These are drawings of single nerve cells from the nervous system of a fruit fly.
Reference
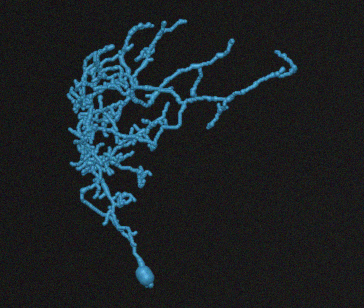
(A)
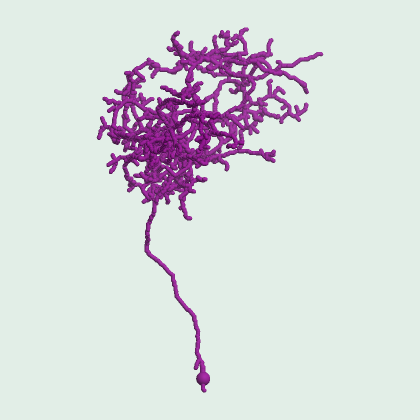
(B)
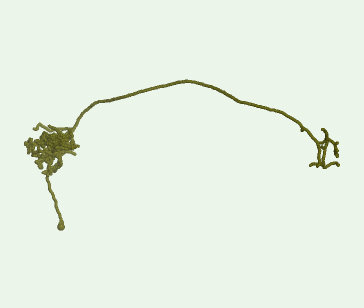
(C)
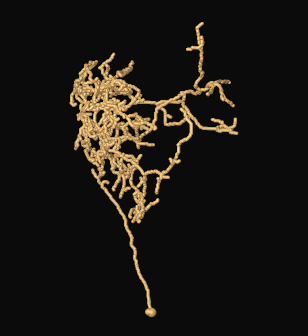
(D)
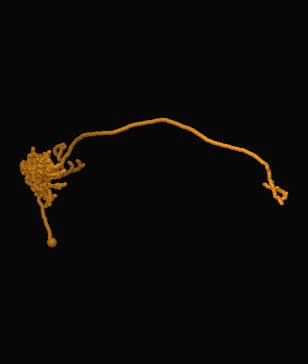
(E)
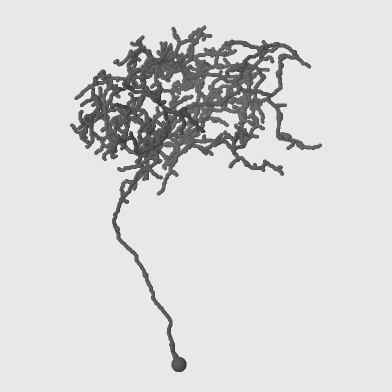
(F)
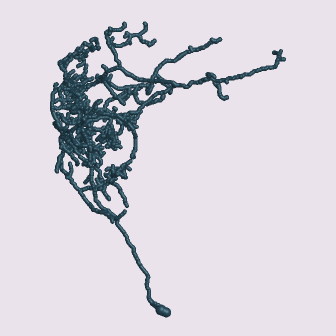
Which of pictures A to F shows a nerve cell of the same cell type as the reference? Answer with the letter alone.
F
